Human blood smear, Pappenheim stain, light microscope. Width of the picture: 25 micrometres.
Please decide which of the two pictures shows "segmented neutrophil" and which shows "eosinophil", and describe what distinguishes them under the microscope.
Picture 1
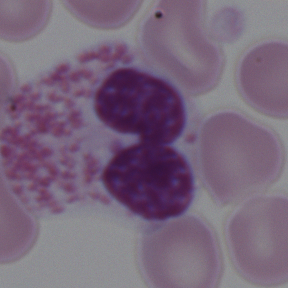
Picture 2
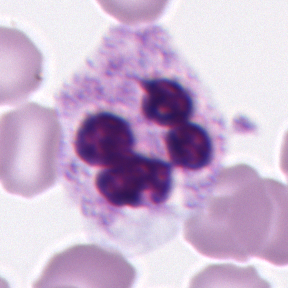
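Picture 1 shows the eosinophil, and picture 2 the segmented neutrophil.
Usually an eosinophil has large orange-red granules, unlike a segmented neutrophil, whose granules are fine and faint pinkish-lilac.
In picture 2, I see cytoplasm filled with many fine lilac granules; it is abundant and pale pinkish, though paler and with fewer granules in its lower part. Its nuclear lobes sit in a ring around a small central patch of cytoplasm.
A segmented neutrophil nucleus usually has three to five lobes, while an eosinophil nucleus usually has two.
In picture 1, the granules lie mainly to the left of the nucleus and leave it uncovered. That nucleus has dense, dark purple chromatin, and the cell border around the granules is not sharply defined.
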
